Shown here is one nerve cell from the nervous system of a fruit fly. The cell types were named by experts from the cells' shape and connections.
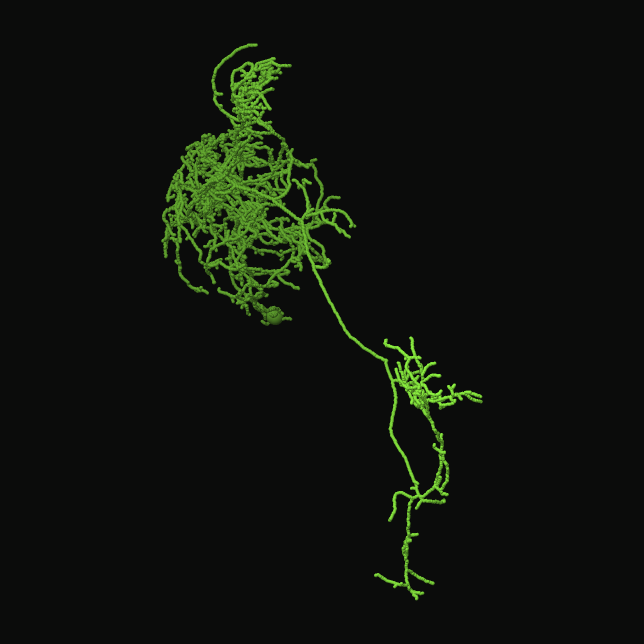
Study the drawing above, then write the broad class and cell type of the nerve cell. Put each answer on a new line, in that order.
central-brain intrinsic neuron
AVLP314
